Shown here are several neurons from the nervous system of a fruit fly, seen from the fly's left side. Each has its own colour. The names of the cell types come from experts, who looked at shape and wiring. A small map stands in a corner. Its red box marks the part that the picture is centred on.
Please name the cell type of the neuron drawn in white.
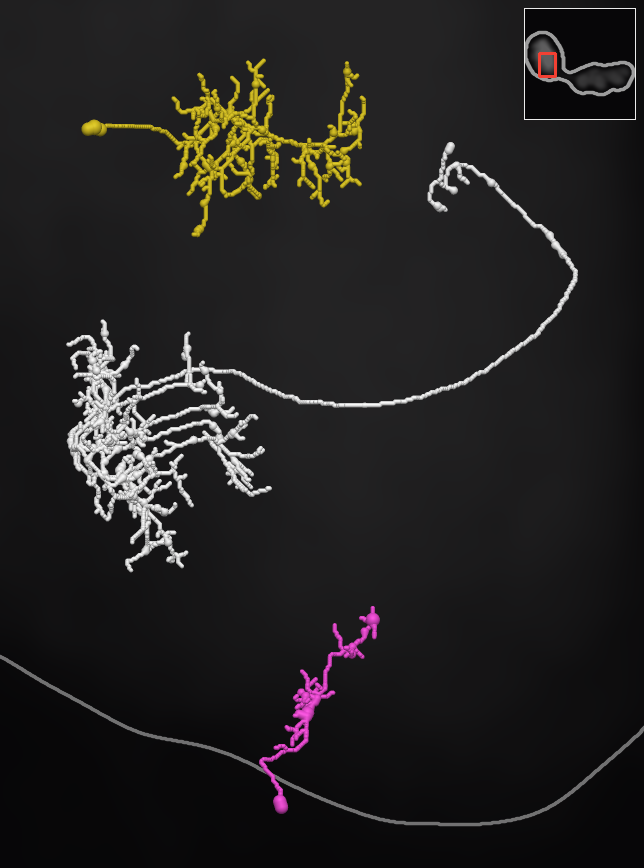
MeLo1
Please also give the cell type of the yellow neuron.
Mi14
